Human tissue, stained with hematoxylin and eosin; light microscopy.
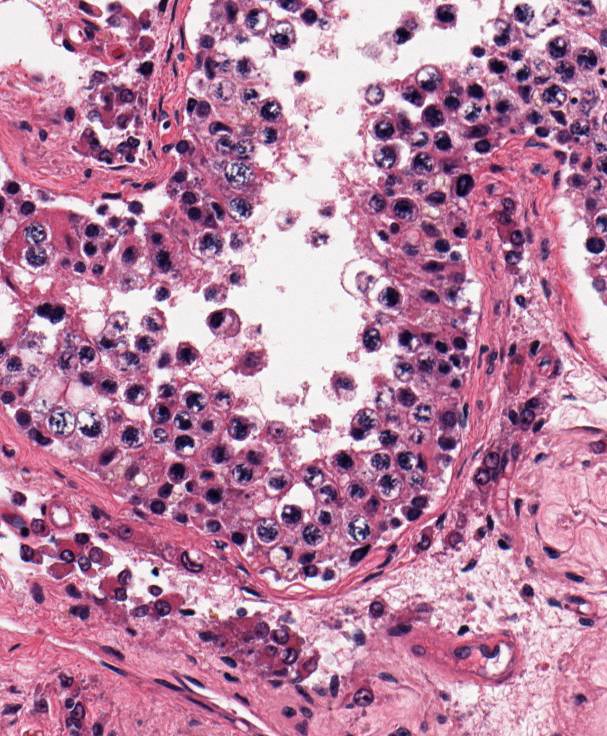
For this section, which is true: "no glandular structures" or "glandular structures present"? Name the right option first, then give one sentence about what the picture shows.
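Glandular structures present. A large tubule with a multilayered cellular lining around a central lumen fills most of the upper and central field.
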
